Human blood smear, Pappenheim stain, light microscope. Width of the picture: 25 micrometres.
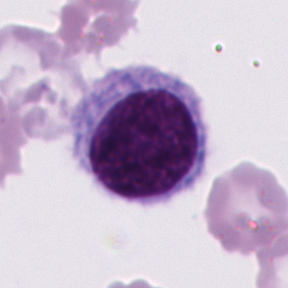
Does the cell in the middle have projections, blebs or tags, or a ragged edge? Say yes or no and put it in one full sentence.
Yes, the cell does have a ragged or frayed edge, or projections, blebs or tags.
